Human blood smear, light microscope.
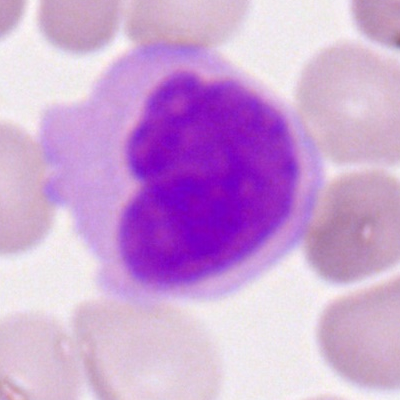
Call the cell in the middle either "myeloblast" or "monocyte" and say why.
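This one is a monocyte, not a myeloblast. Look at the nucleus: a notch cuts into it from the left, and it sits over toward the right side of the cell. Its chromatin is dark purple, with paler patches scattered through it. Around it, the cytoplasm is pale lilac.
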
